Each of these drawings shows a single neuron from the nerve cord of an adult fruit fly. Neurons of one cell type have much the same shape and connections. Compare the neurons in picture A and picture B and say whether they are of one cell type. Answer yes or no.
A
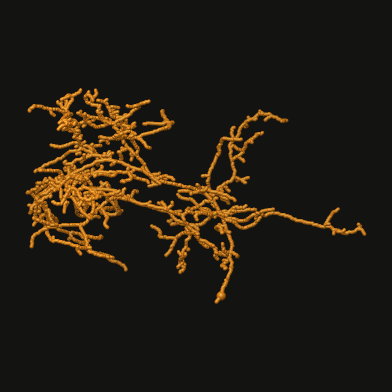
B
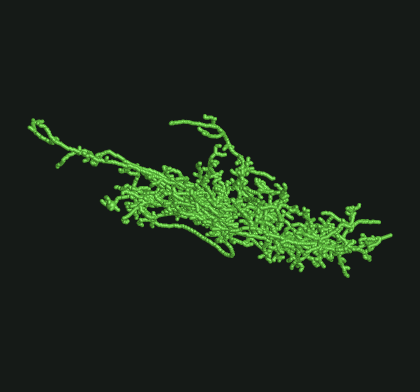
no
